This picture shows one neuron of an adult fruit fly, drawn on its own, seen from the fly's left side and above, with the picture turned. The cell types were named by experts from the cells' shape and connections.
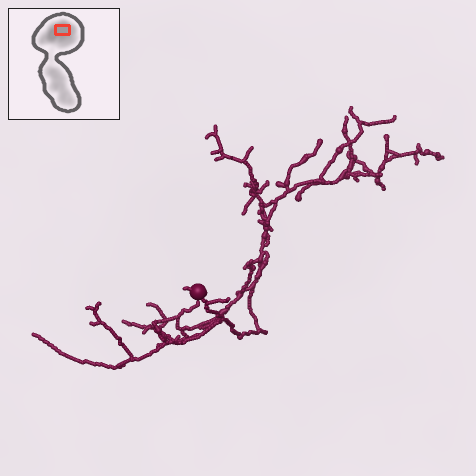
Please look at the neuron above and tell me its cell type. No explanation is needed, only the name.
CB1201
